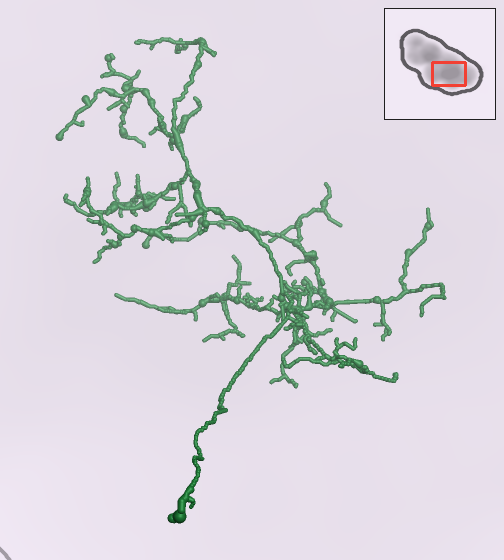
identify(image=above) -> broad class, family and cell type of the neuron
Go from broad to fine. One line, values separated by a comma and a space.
nerve-cord intrinsic neuron, hemilineage 13B, IN13B090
